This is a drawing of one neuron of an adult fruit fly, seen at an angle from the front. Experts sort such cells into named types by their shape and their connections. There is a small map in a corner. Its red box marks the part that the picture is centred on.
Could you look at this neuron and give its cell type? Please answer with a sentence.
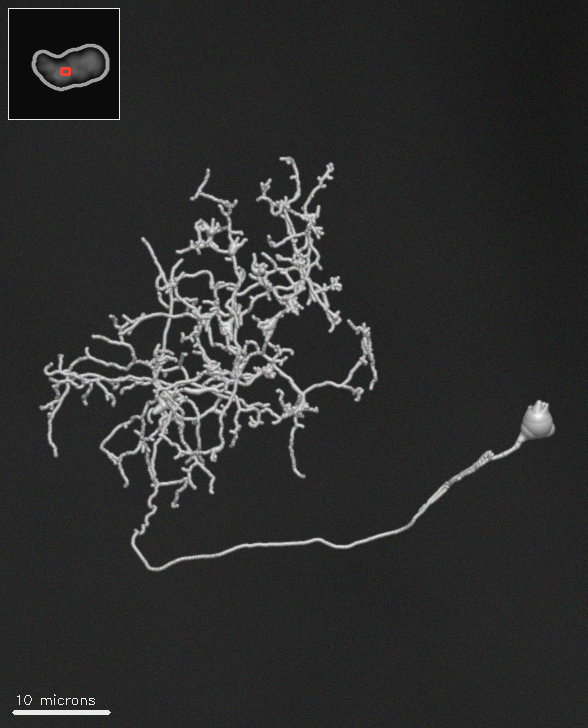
The cell type is Cm3.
